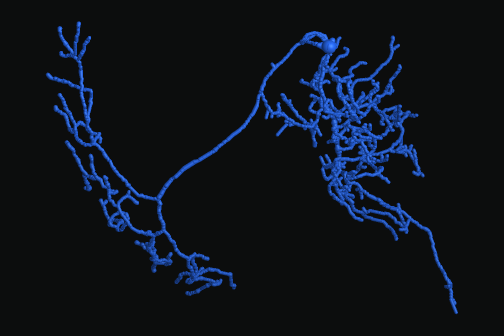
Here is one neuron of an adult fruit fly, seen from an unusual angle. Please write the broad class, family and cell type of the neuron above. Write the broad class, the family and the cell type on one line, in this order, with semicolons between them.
visual centrifugal neuron; hemilineage VLPp&l1_posterior; LPT114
